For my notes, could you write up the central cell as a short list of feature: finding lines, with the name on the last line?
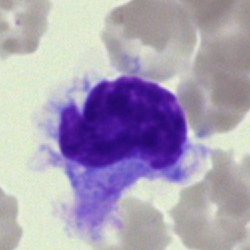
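Nucleus: irregular, notched on its upper left side
Chromatin: dark purple, dense
Cytoplasm: pale lilac, mostly below the nucleus
Projections: wispy, cytoplasmic, extending from the left side
Name: hairy cell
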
